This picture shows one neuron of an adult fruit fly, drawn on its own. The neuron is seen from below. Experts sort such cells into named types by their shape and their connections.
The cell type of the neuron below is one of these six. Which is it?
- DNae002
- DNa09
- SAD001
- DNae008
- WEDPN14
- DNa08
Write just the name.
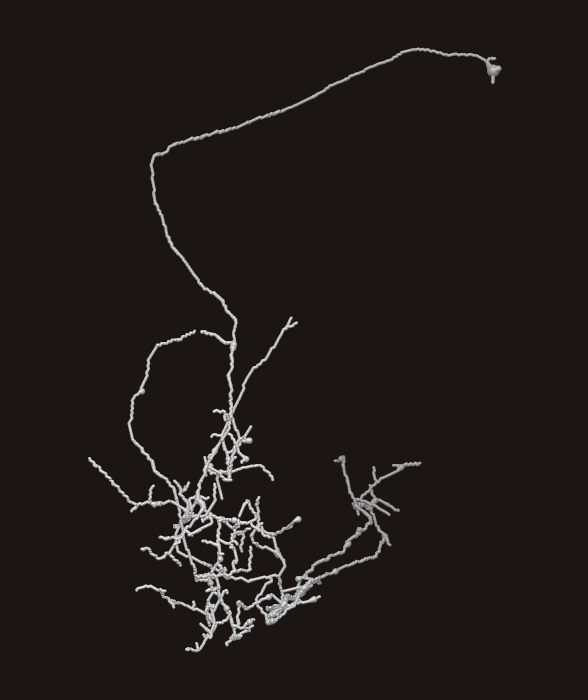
WEDPN14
